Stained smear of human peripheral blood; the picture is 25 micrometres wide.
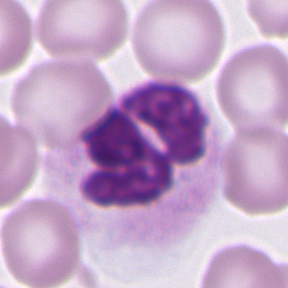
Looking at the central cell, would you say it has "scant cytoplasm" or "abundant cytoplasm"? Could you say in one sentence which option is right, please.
The cell has plenty of cytoplasm around its nucleus.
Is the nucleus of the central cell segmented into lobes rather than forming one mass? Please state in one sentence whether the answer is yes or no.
Yes, this cell has a nucleus made up of distinct lobes or segments.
